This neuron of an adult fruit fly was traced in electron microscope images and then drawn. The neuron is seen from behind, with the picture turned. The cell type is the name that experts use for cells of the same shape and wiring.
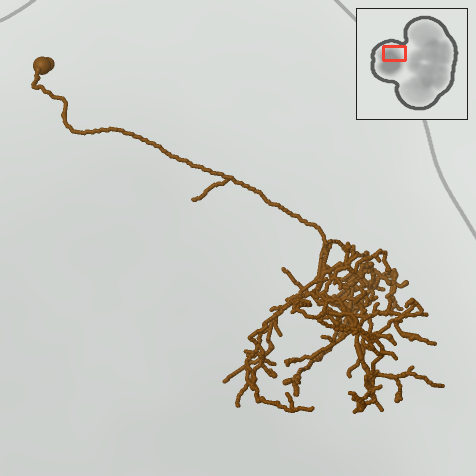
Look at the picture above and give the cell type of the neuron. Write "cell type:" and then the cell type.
cell type: IN16B071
